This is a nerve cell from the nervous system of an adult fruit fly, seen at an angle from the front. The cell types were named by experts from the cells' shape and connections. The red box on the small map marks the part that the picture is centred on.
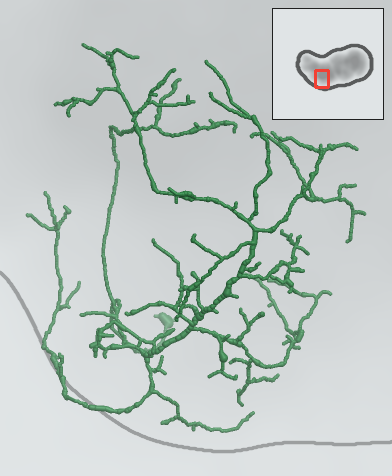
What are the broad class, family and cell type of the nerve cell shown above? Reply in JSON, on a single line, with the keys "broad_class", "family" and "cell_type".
{"broad_class": "nerve-cord intrinsic neuron", "family": "hemilineage 04B", "cell_type": "IN04B094"}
